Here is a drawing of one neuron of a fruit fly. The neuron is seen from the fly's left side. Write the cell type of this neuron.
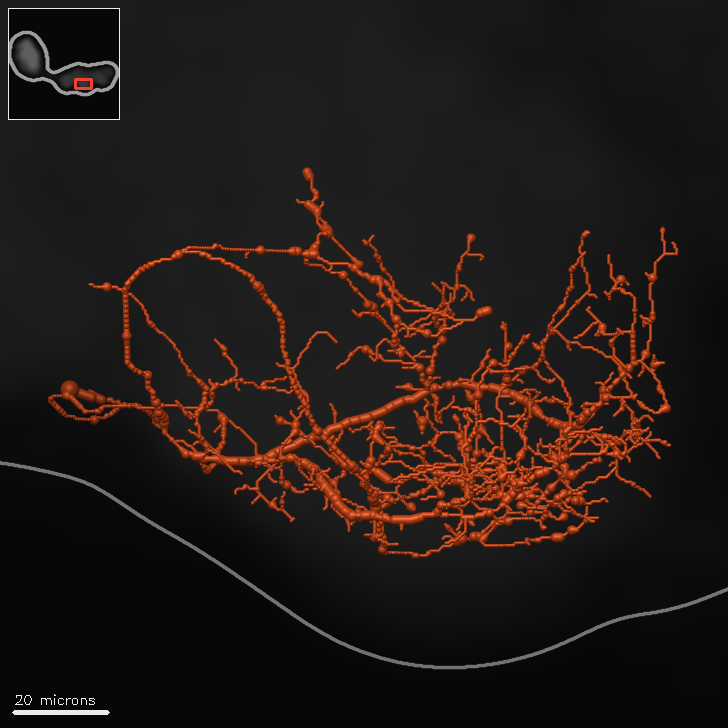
IN01A032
